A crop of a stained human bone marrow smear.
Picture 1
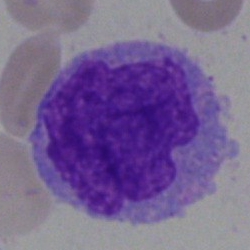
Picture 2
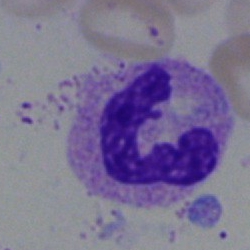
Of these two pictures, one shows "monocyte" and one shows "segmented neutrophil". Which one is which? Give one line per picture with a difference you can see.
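Picture 1 – monocyte. The nucleus fills most of the cell.
Picture 2 – segmented neutrophil. The cytoplasm is abundant and pale pinkish-lilac.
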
